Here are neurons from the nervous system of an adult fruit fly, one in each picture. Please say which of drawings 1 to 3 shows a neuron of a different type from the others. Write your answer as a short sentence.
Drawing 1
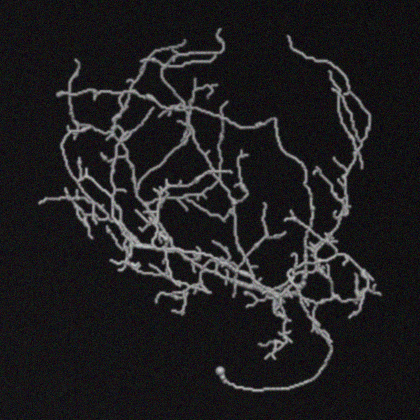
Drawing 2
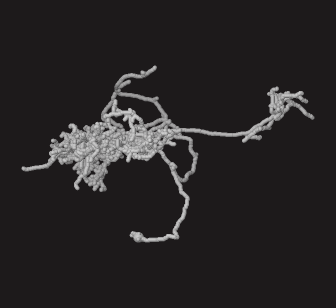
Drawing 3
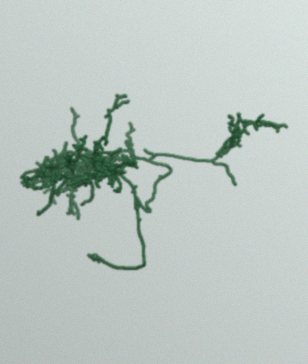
Drawing 1 is the odd one out.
